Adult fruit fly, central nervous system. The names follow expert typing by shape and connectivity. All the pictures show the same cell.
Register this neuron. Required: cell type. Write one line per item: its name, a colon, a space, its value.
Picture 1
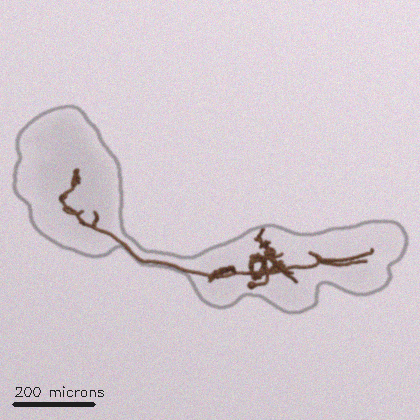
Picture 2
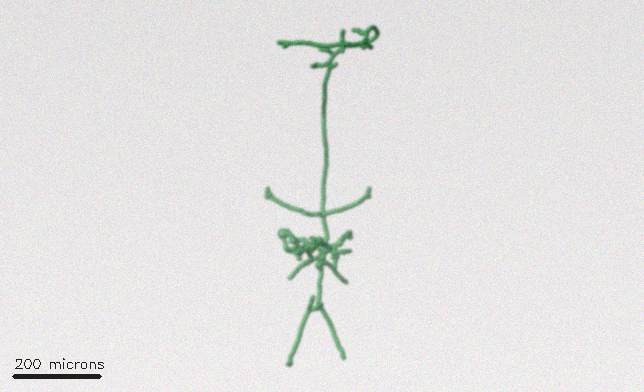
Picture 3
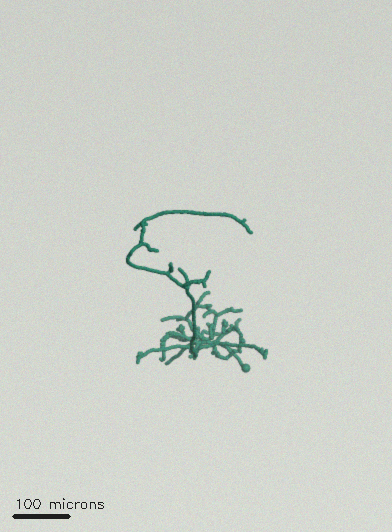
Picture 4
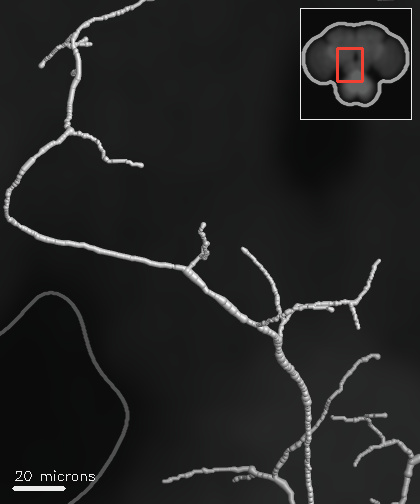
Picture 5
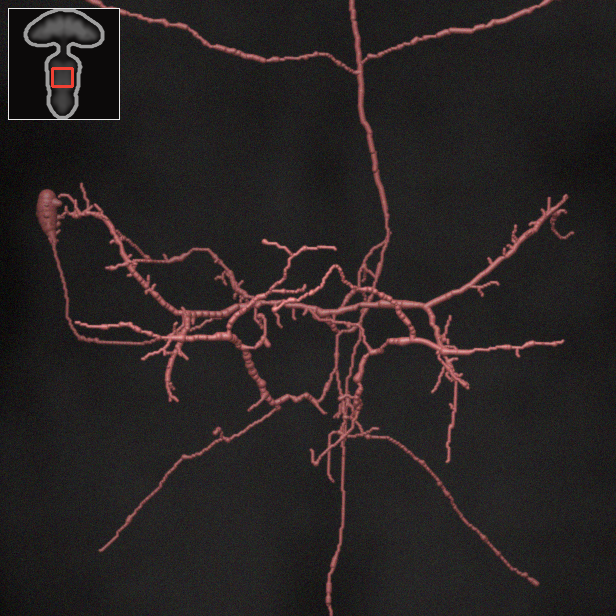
cell type: AN08B010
